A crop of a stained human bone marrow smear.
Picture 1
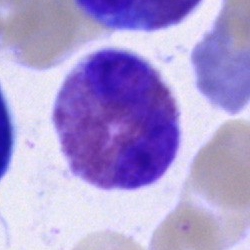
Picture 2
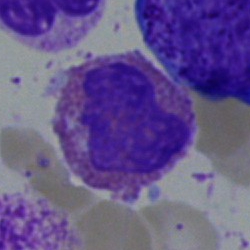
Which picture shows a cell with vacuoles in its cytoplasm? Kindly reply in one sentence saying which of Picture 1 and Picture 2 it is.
The cell in Picture 2 has at least one clear vacuole in its cytoplasm.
